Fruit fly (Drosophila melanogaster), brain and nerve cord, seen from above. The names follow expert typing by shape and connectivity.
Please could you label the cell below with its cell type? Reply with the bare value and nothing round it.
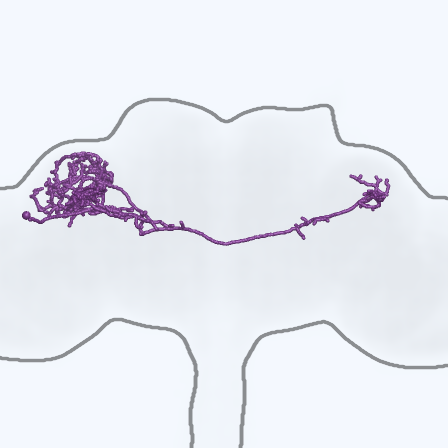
AVLP060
